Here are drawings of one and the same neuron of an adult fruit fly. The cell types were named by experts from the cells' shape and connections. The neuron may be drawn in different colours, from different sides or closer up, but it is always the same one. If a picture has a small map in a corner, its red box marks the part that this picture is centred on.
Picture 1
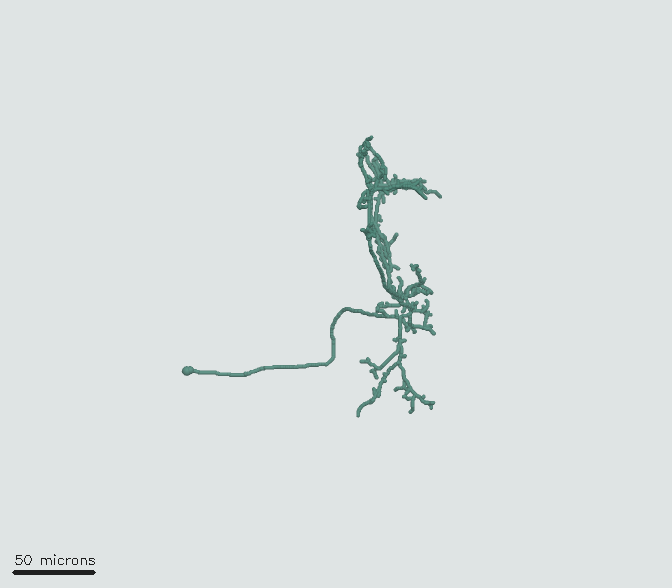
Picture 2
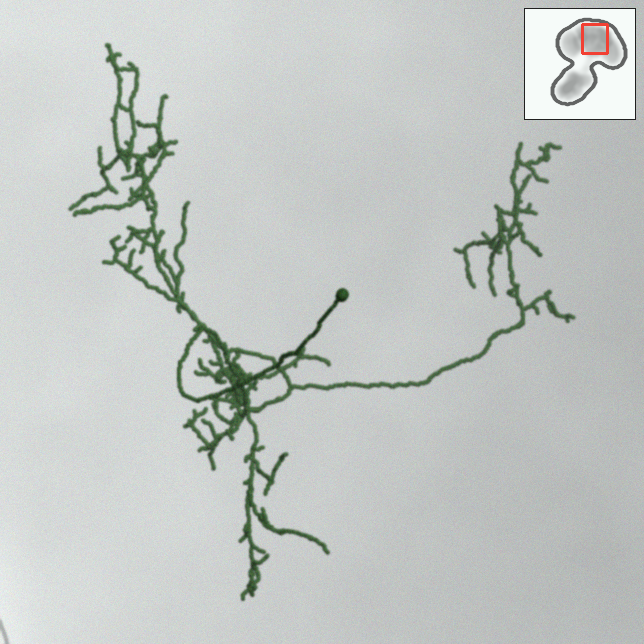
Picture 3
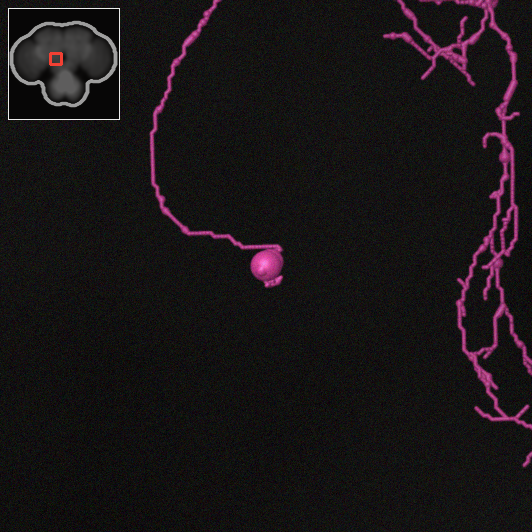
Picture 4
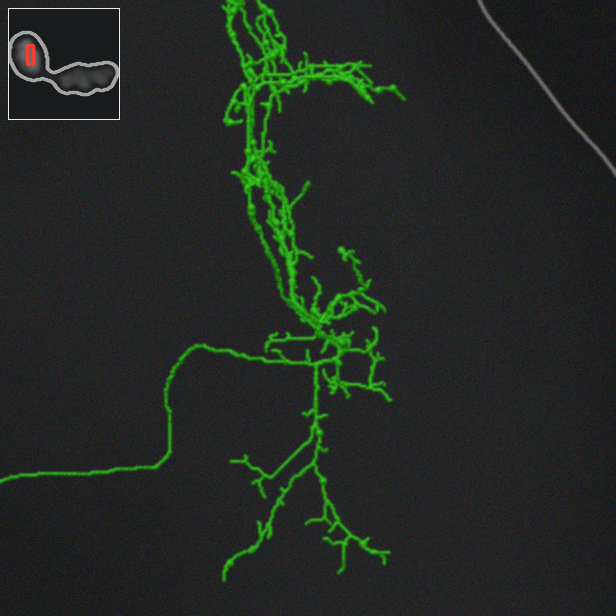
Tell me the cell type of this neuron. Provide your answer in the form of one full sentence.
The cell type that this neuron has is PS096.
